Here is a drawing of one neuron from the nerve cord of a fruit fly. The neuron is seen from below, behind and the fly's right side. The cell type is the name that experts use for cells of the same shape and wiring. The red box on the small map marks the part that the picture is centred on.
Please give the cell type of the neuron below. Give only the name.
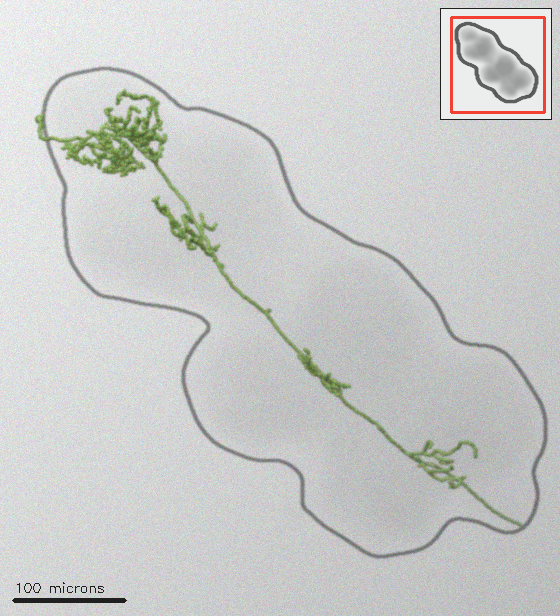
ANXXX196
